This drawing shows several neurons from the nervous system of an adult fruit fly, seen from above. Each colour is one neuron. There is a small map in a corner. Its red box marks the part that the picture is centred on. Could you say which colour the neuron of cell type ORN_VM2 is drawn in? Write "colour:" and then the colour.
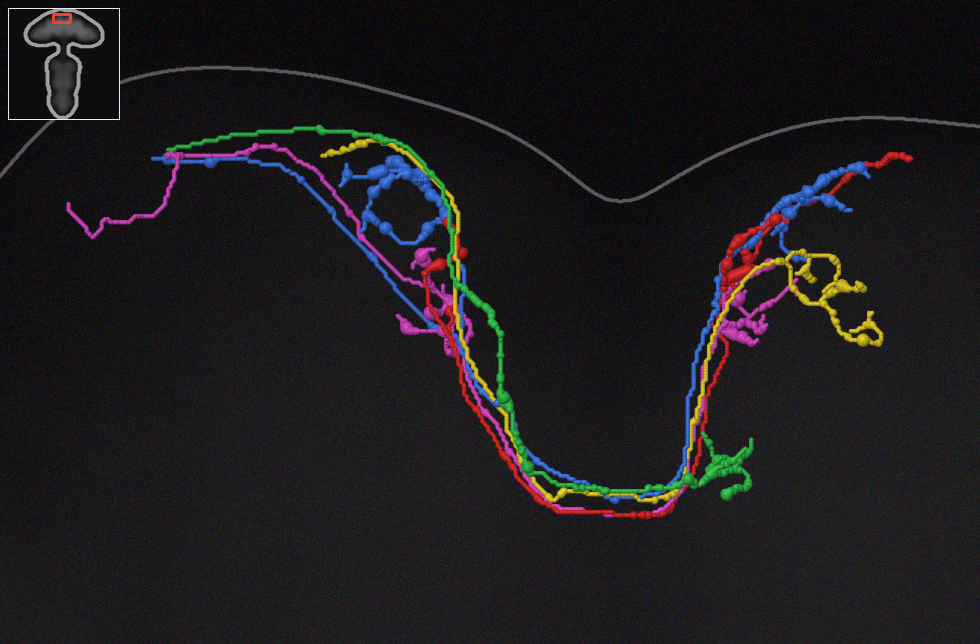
colour: red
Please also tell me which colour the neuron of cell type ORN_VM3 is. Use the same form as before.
colour: magenta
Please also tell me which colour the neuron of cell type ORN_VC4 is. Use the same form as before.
colour: yellow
